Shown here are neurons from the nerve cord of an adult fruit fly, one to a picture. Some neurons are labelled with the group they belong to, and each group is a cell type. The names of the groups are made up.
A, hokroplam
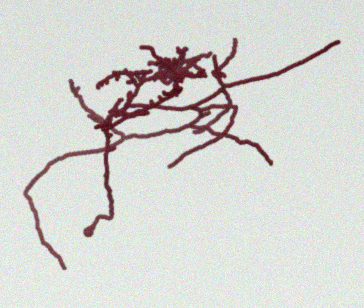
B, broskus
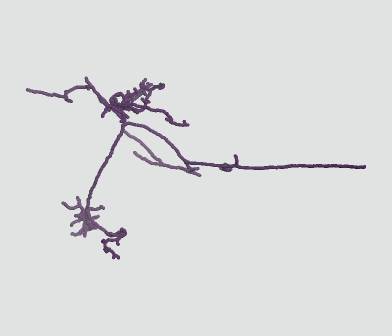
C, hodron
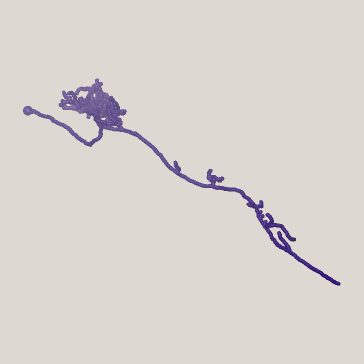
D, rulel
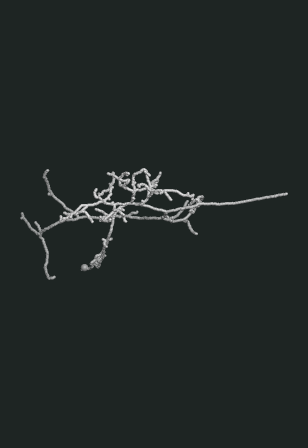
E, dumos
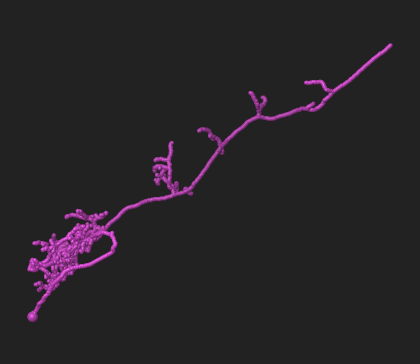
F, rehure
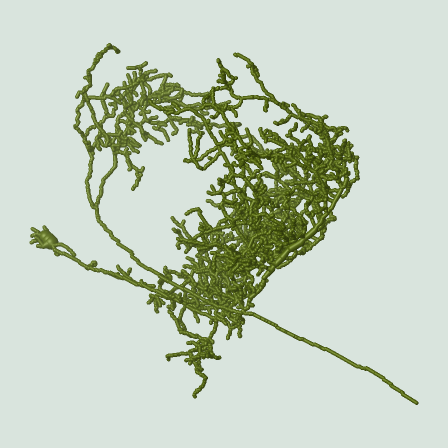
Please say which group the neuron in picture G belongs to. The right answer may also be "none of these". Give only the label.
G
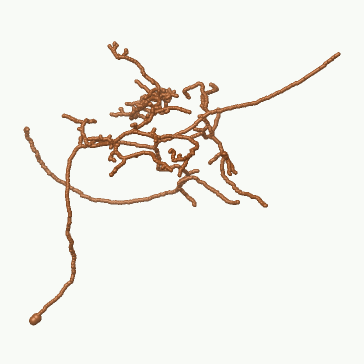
hokroplam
